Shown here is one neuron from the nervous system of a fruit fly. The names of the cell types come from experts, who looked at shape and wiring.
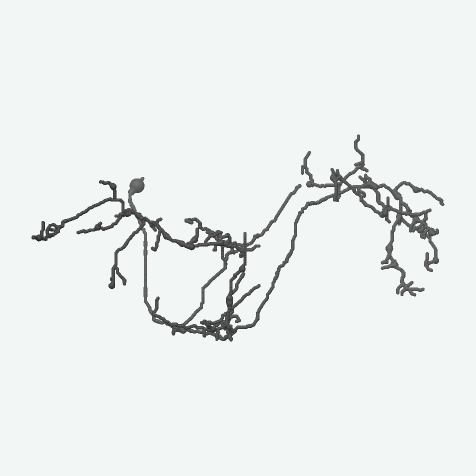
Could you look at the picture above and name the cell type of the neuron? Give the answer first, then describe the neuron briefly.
Its cell type is CB1252. Its broad class is central-brain intrinsic neuron. The cell body can be seen on the left of the picture. The picture shows dozens of branch ends.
